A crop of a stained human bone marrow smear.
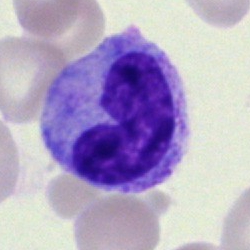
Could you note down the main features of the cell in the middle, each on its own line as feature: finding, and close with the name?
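Nucleus shape: deeply indented, a folded kidney or horseshoe
Nucleus position: toward the right side, indentation opening to the left
Cytoplasm: moderate amount, blue-violet, mostly on the left side
Granules: fine, scattered, purplish, within the cytoplasm
Name: monocyte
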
